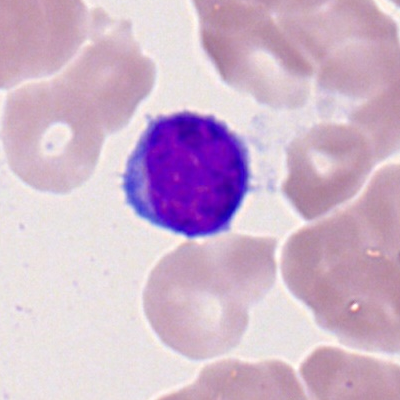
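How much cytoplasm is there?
Only a thin rim around the nucleus.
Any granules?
None in the cytoplasm.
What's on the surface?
Short, fine spiky projections, and a faint pale granular patch lies against the upper right edge.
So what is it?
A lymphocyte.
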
